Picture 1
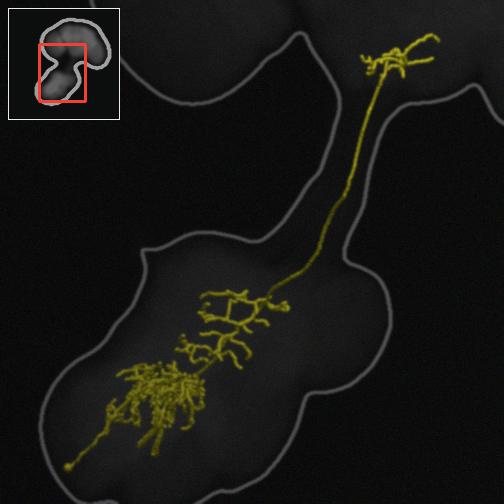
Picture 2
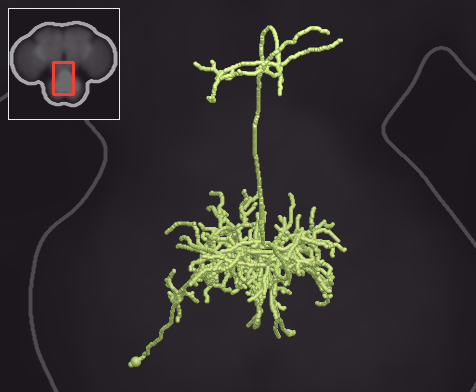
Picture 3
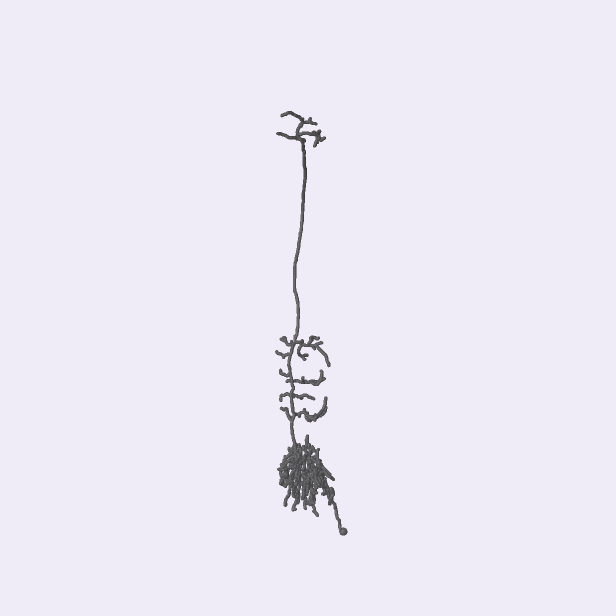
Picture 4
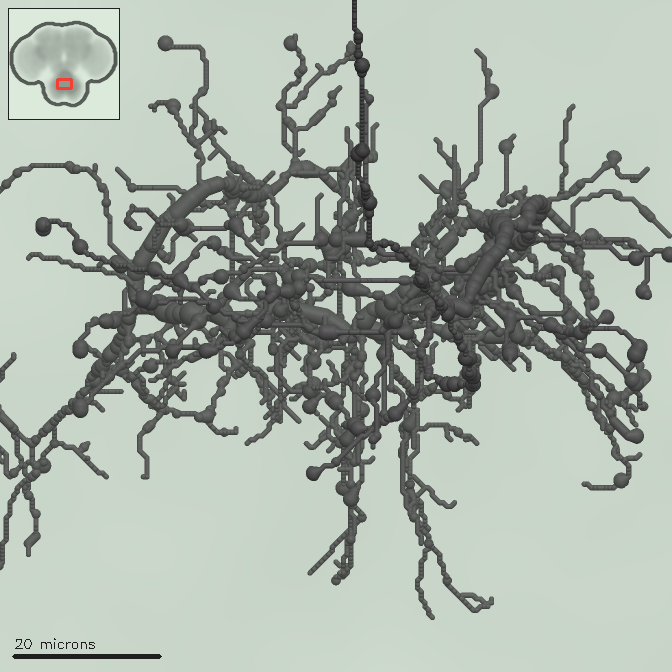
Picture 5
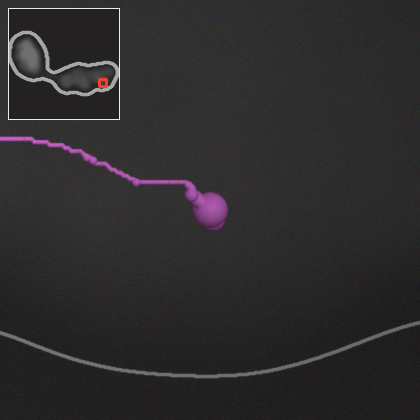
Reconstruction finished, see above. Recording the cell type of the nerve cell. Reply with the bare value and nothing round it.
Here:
AN08B015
